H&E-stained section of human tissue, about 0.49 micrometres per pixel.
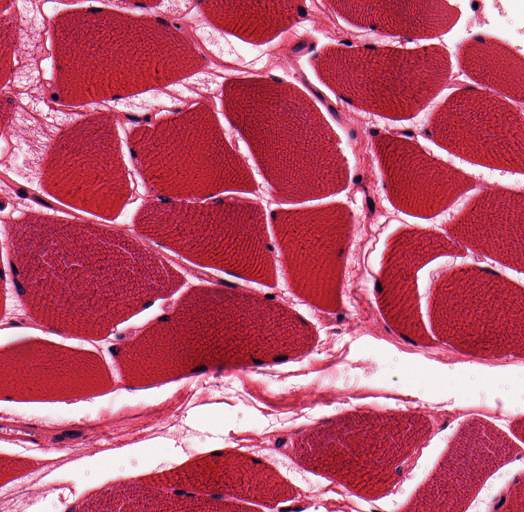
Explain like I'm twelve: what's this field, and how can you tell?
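Skeletal muscle is the tissue this field mainly shows. Its fibre nuclei are small, dark and flattened, lying at the edges of the fibres.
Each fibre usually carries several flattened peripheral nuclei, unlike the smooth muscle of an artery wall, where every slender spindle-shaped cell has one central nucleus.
Pale pink loose connective tissue lies between the fibres and forms wider bands across the lower part of the field.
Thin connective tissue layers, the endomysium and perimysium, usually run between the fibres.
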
